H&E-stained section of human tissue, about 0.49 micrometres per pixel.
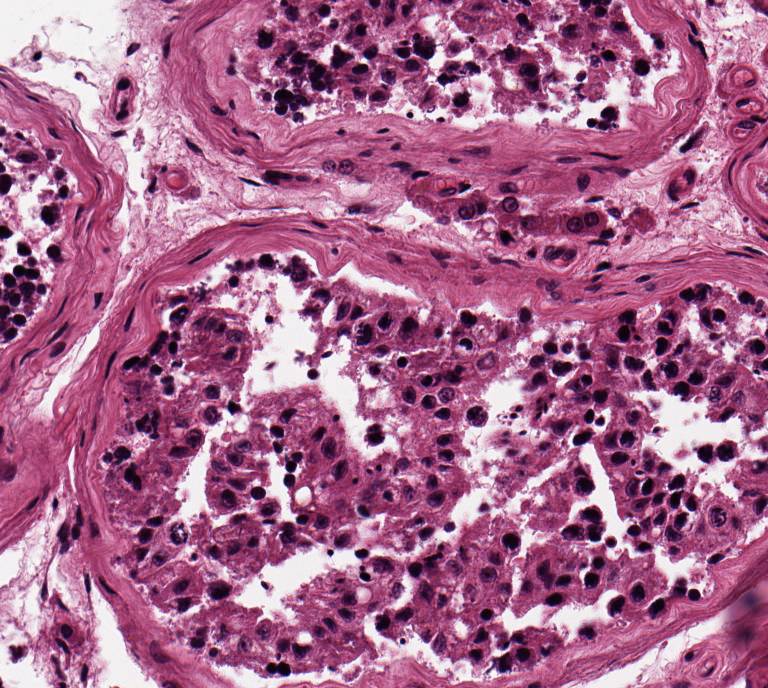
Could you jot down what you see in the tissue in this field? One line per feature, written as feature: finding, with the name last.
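Profiles: large rounded tubule across most of the lower two-thirds; similar ones cut at top and left edges
Boundary: thick, layered band of pink fibrous tissue around each tubule
Wall nuclei: flattened, spindle-shaped, parallel to the tubule outline
Tubule contents: small round very dark nuclei scattered among larger, paler round nuclei
Name: testis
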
